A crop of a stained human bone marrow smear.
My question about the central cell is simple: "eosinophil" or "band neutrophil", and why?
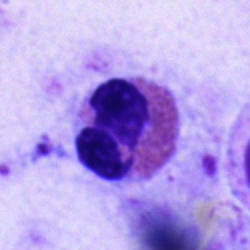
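This one is an eosinophil. First, the granules: those filling the cytoplasm on the right are orange-pink.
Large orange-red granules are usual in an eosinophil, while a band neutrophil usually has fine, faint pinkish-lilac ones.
Second, the nucleus: it is made of two distinct lobes and sits toward the left side.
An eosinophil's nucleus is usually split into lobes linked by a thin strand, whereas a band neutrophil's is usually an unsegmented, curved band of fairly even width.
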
